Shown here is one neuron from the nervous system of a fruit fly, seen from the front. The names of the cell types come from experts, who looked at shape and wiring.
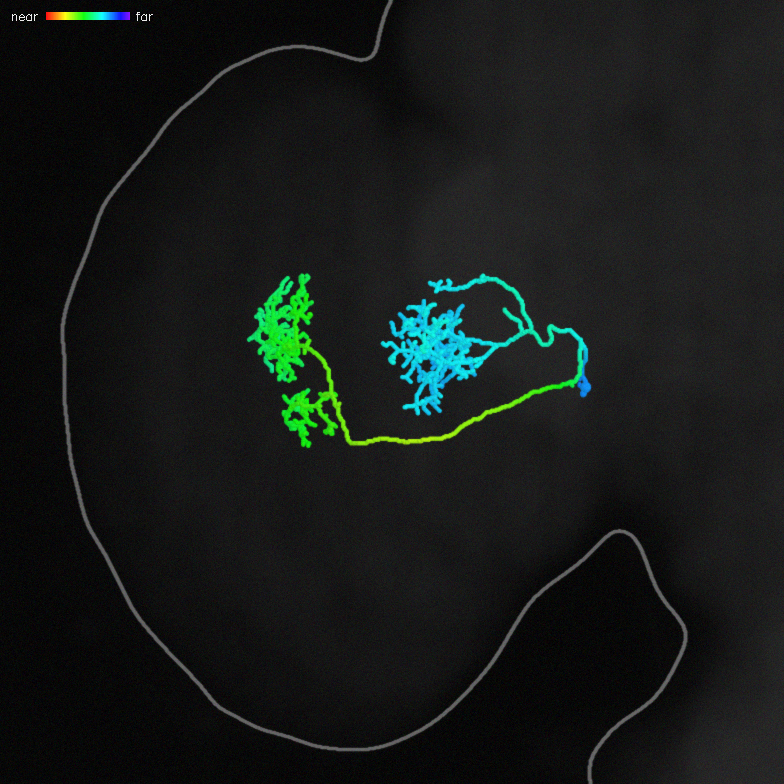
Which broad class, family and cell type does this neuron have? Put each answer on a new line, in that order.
optic-lobe intrinsic neuron
MeLo
MeLo13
